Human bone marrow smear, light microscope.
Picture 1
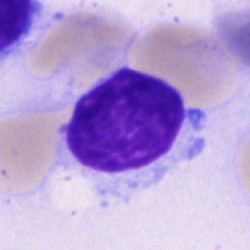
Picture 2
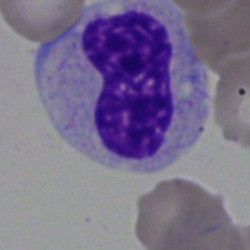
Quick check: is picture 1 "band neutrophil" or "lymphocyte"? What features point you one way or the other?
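Picture 1 shows a lymphocyte, and picture 2 shows a band neutrophil. The nuclei differ most: in the lymphocyte the nucleus fills most of the cell, whereas in the band neutrophil it has a waist-like indentation that gives it a kidney or peanut shape.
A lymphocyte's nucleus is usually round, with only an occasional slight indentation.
The lymphocyte has only a scant rim of cytoplasm, lying mainly along the right and lower sides of its nucleus, while the band neutrophil has a moderate amount around its nucleus, wider on the left than on the right. The lymphocyte's cytoplasm is pale bluish-grey, with a ragged edge at the lower right carrying small bluish fragments; that of the band neutrophil is pale grey-blue. Neither nucleus shows distinct nucleoli. Red cells border the band neutrophil at the upper left and on the right.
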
